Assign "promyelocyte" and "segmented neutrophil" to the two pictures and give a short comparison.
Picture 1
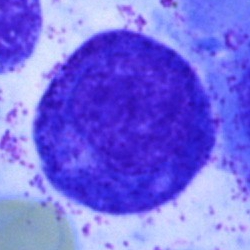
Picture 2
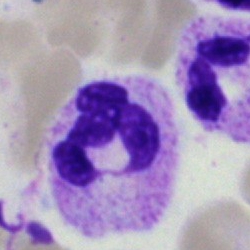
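Picture 1 shows a promyelocyte; picture 2 shows a segmented neutrophil. Both cells are roughly round, and neither surface bears projections; the promyelocyte also lacks blebs, and the segmented neutrophil has a smooth edge. The promyelocyte stains a deep blue-purple throughout, with finely stippled rather than coarsely clumped chromatin.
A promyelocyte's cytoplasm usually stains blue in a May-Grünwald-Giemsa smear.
In the segmented neutrophil no nucleoli are visible in the nucleus, and the cytoplasm contains no vacuoles.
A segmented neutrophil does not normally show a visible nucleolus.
Small purple specks lie scattered on the background around the promyelocyte.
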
